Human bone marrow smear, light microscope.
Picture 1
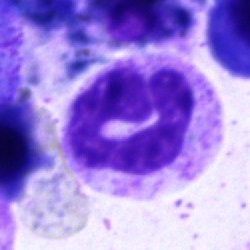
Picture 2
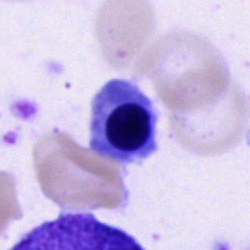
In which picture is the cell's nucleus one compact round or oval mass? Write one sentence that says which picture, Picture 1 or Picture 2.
Picture 2 shows a cell whose nucleus forms a single compact round or oval shape.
